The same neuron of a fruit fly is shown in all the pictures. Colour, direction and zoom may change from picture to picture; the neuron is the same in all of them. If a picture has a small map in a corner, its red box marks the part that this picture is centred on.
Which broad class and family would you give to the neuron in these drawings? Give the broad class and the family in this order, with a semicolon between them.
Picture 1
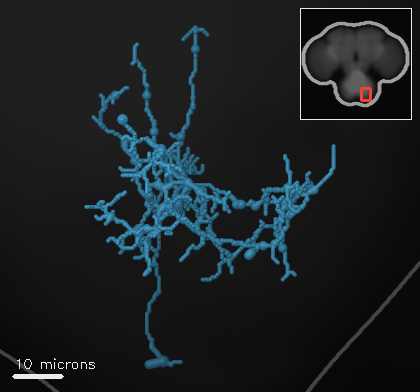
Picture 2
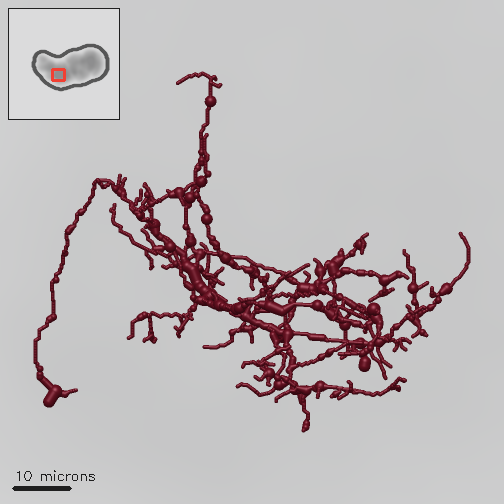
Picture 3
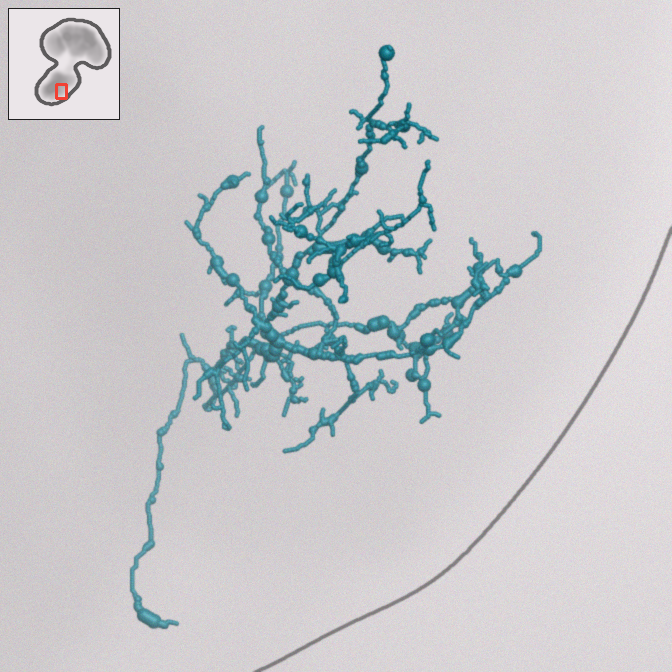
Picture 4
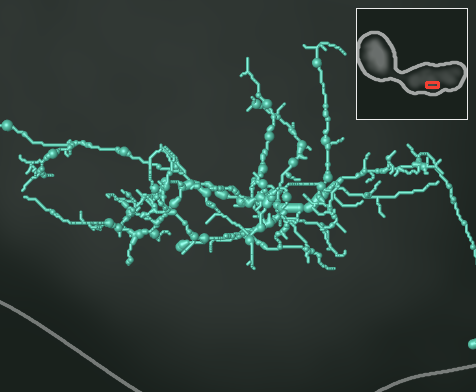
nerve-cord intrinsic neuron; hemilineage 20A.22A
